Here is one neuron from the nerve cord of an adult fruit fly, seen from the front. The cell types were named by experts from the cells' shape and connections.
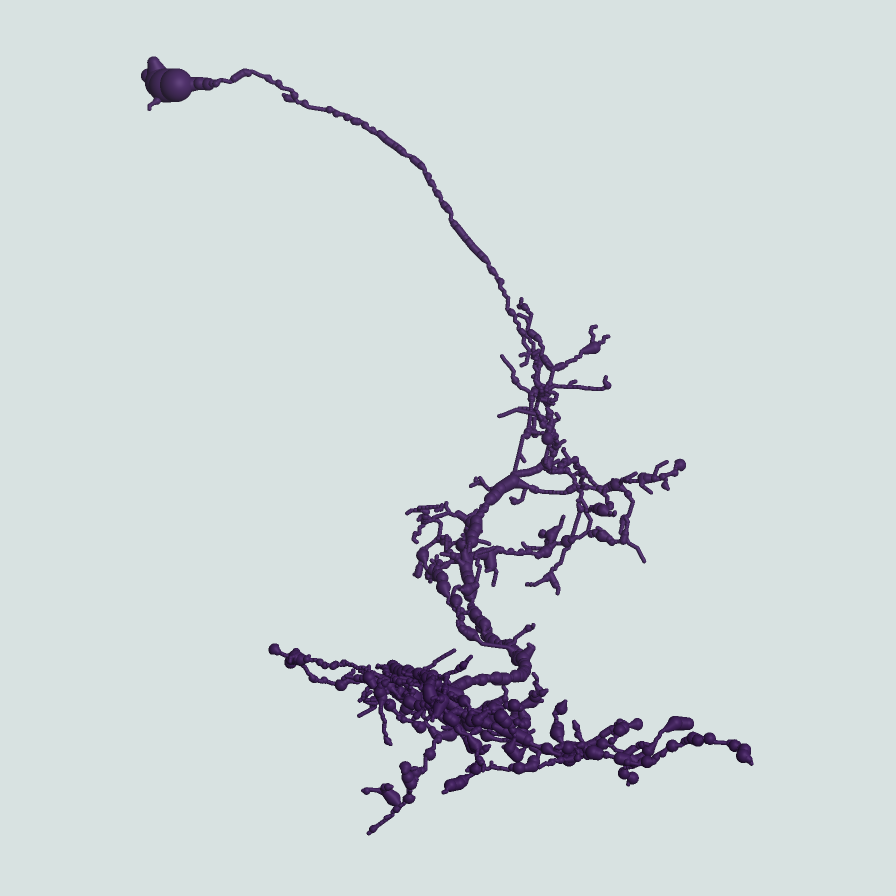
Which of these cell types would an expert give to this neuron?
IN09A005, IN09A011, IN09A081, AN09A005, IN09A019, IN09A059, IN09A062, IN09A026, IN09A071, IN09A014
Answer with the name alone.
IN09A019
